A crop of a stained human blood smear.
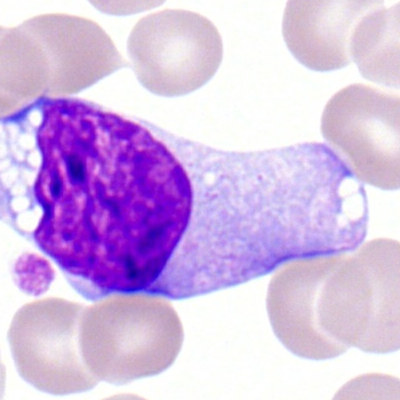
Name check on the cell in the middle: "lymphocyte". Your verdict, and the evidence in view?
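Abundant cytoplasm, pale grey-blue in colour, extends far to the right of the nucleus.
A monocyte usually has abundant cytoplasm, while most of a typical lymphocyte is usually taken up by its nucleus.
This amount of cytoplasm goes with monocyte, not with lymphocyte. The cytoplasm also holds fine, dust-like pinkish granules.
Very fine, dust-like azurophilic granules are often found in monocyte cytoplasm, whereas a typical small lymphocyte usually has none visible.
The granules, too, go with monocyte and against lymphocyte. The cell is elongated, stretched horizontally, with clear round vacuoles gathered at both ends and a small granular platelet just outside its lower left edge. On both counts the name lymphocyte fails, and the central cell is a monocyte.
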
